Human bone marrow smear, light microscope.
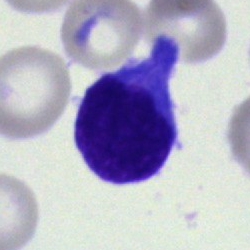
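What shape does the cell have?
It is teardrop-shaped, tapering into a single extension toward the upper right.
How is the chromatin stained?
Dark purple, and densely so throughout the nucleus.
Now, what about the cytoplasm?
It is scant and deep blue, gathered mostly in the tapering extension, and no granules are visible in it.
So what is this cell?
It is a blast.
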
